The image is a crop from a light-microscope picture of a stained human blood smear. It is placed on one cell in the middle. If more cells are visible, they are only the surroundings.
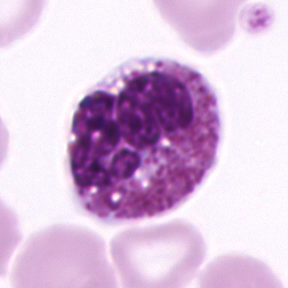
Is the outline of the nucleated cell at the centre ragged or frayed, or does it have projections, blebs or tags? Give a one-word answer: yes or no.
No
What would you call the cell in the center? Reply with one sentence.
In the crop, the cell of interest at the centre is an eosinophil.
